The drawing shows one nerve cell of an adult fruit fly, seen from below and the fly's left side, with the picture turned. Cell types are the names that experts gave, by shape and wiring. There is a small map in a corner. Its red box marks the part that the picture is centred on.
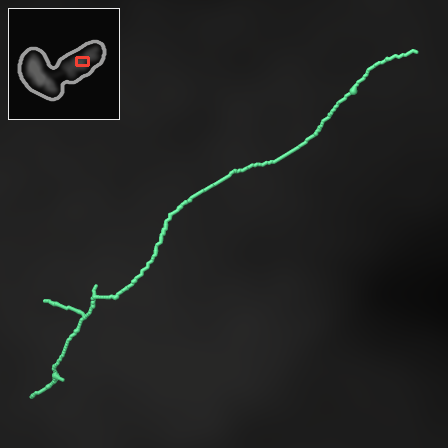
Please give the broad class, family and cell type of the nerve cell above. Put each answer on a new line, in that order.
sensory neuron entering the nerve cord
class mechanosensory tactile
SNta42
